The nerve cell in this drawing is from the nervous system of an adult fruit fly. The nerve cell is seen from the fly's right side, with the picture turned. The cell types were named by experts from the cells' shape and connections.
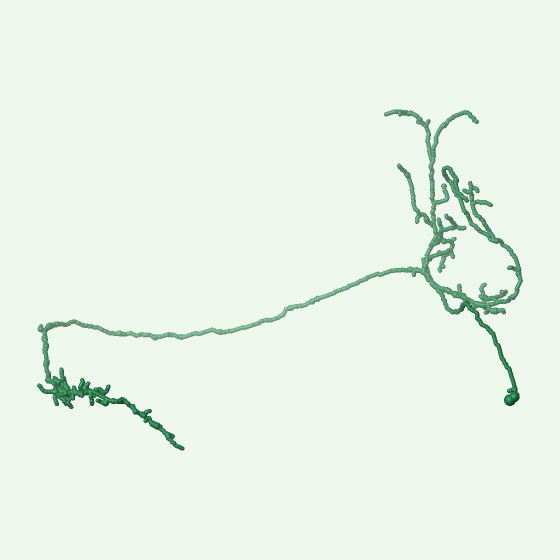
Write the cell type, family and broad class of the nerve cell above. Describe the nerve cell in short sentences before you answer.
Its cell body lies at the lower right of the picture. As drawn here it is wider than it is tall. The cell type is M_lvPNm47. The family is hemilineage ALlv1. This is a central-brain intrinsic neuron.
